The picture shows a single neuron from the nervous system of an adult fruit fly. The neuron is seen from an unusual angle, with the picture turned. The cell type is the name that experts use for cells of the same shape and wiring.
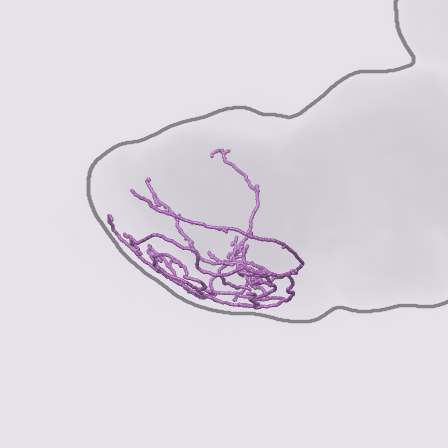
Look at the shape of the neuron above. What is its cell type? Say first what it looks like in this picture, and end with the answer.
As drawn here it is about as wide as it is tall. Its broad class is visual centrifugal neuron. The cell type is aMe4.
